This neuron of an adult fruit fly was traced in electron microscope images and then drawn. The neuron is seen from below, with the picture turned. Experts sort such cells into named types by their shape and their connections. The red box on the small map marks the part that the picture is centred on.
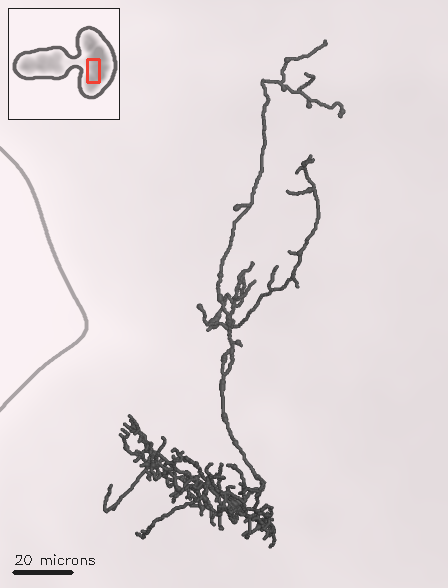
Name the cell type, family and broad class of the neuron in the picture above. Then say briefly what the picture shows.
The cell type is LoVP27. Its family is hemilineage PSp3. This is a visual projection neuron. It is in the brain and does not reach the nerve cord. From top to bottom in the picture it spans about 180 microns. The picture shows dozens of branch ends.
